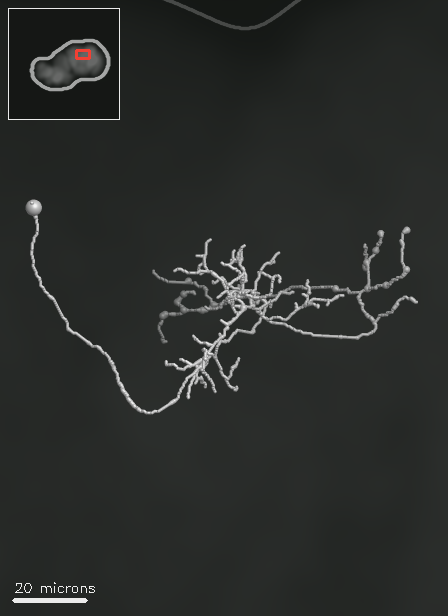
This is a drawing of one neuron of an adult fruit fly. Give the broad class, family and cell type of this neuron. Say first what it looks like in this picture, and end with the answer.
From left to right in the picture it spans about 110 microns. Dozens of branch ends can be seen. It is a central-brain intrinsic neuron. The name of its family is class CX. It is of cell type FS1A_b.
